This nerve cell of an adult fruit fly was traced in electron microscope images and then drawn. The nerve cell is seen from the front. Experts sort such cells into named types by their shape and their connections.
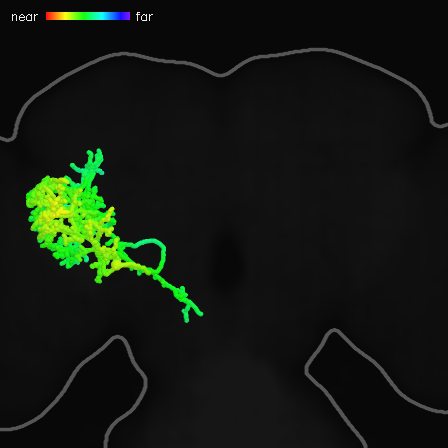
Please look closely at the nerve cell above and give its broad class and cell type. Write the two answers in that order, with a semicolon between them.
central-brain intrinsic neuron; AVLP448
